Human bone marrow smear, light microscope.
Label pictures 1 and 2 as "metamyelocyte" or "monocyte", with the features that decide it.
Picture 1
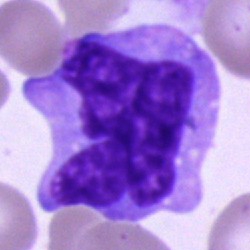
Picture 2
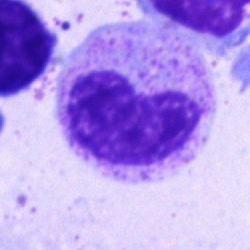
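Picture 2 is the metamyelocyte; picture 1 is the monocyte. The outlines differ: the monocyte's is irregular, with several blunt bulges, whereas the metamyelocyte's is round and smooth. The chromatin differs too, being mottled in the monocyte, with paler patches among dark purple areas, but dark purple and coarsely clumped in the metamyelocyte, with small paler patches.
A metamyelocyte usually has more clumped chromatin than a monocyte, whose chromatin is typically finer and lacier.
The monocyte has a moderate amount of cytoplasm around its nucleus, with a few small clear vacuoles near the right edge, while the metamyelocyte's cytoplasm shows no vacuoles.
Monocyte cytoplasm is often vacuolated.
The metamyelocyte's nucleus is kidney-shaped, notched in its upper border, and contains no visible nucleoli. Pale red cells lie on all sides of the monocyte, while parts of other cells with dark nuclei appear at the upper left and upper right corners of the metamyelocyte's picture.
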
